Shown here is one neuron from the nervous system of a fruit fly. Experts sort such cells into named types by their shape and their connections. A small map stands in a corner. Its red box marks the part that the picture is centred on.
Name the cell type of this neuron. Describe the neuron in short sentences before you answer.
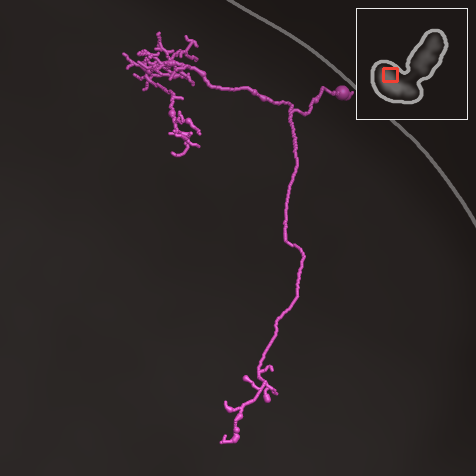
It is in the brain and does not reach the nerve cord. In this view it is taller than it is wide. Its broad class is visual projection neuron. It is of cell type LLPC1.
